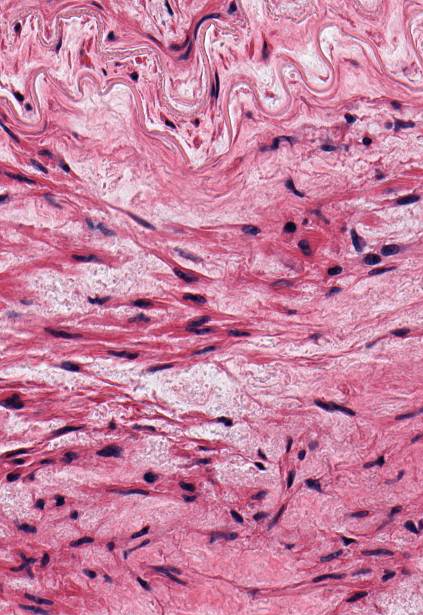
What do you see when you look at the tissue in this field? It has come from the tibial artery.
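Top of field: band of wavy, crimped eosinophilic fibres. Below it, a broad zone of spindle-cell stroma fills the rest. Mid-field, collagen strands and spindle cells run roughly horizontally. Spindle-cell nuclei dark and elongated, many slender with tapered ends. Little cytoplasm visible; cell borders indistinct.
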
